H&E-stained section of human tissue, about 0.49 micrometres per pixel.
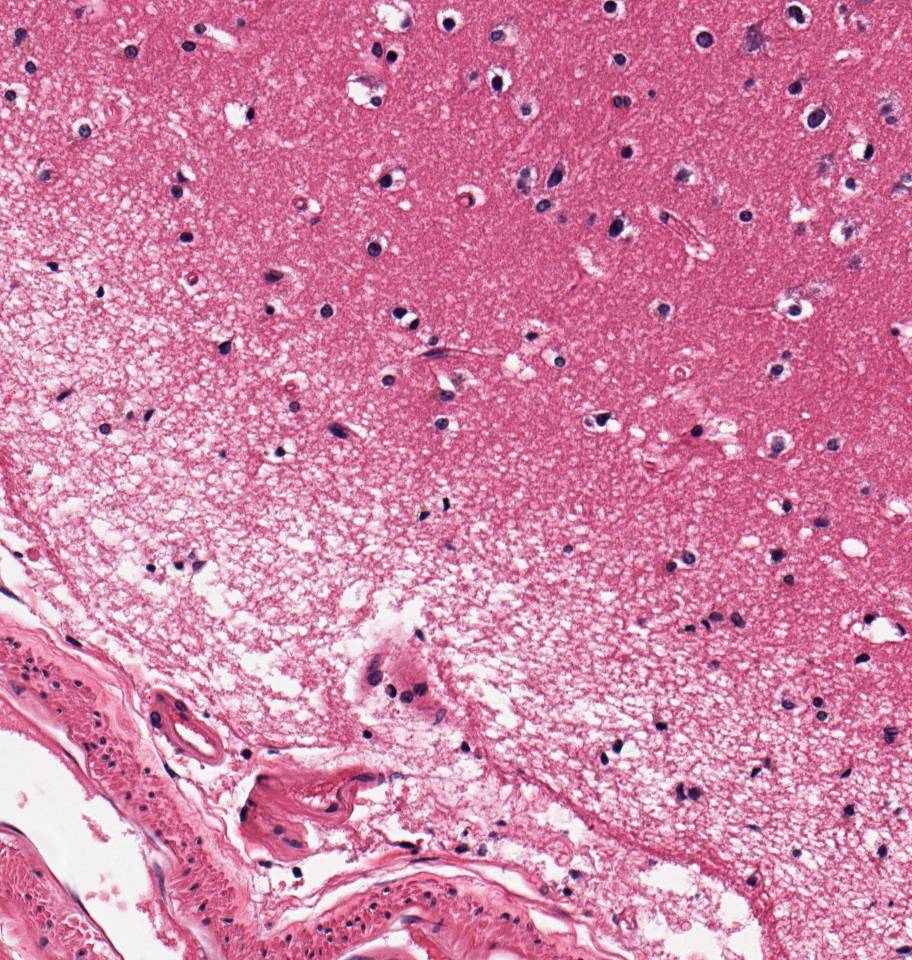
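Cerebral cortex. Pink, finely fibrillary tissue, no glands or epithelium; bordered lower left by thin membranous layer. Adjacent band paler, more vacuolated than denser tissue upper right. Small round to oval dark nuclei scattered singly, fairly evenly. Small vessels, pink walls, elongated nuclei, in membranous connective tissue lower left.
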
